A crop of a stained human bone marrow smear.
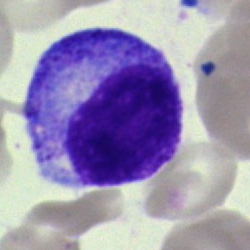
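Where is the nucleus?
Off-centre, toward the right side of the cell.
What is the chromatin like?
Dense and dark purple.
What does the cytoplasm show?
It is blue-violet, forms a wide crescent on the left, and has fine purplish granules scattered through it.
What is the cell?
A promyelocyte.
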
